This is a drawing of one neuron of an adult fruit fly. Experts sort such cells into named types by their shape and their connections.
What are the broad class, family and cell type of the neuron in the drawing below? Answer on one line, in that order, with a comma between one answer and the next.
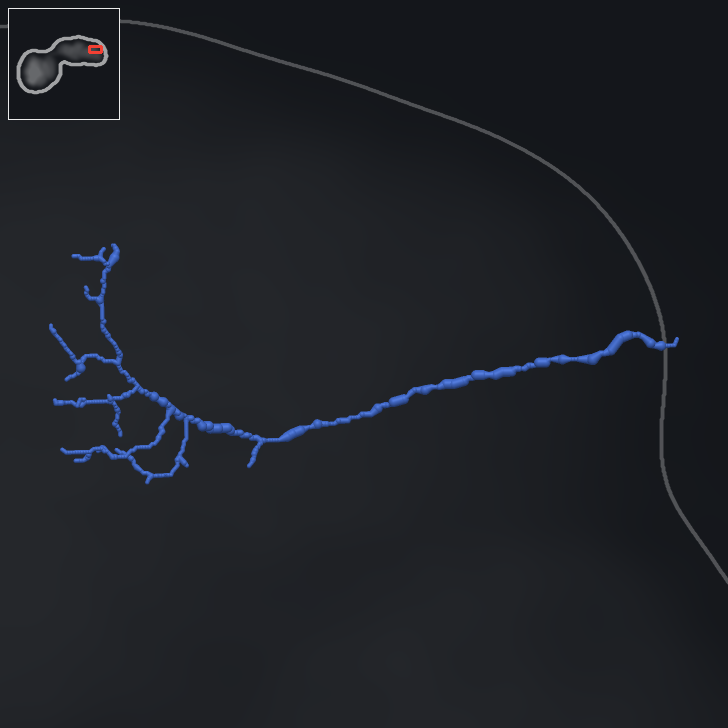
sensory neuron entering the nerve cord, class mechanosensory tactile, SNta37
